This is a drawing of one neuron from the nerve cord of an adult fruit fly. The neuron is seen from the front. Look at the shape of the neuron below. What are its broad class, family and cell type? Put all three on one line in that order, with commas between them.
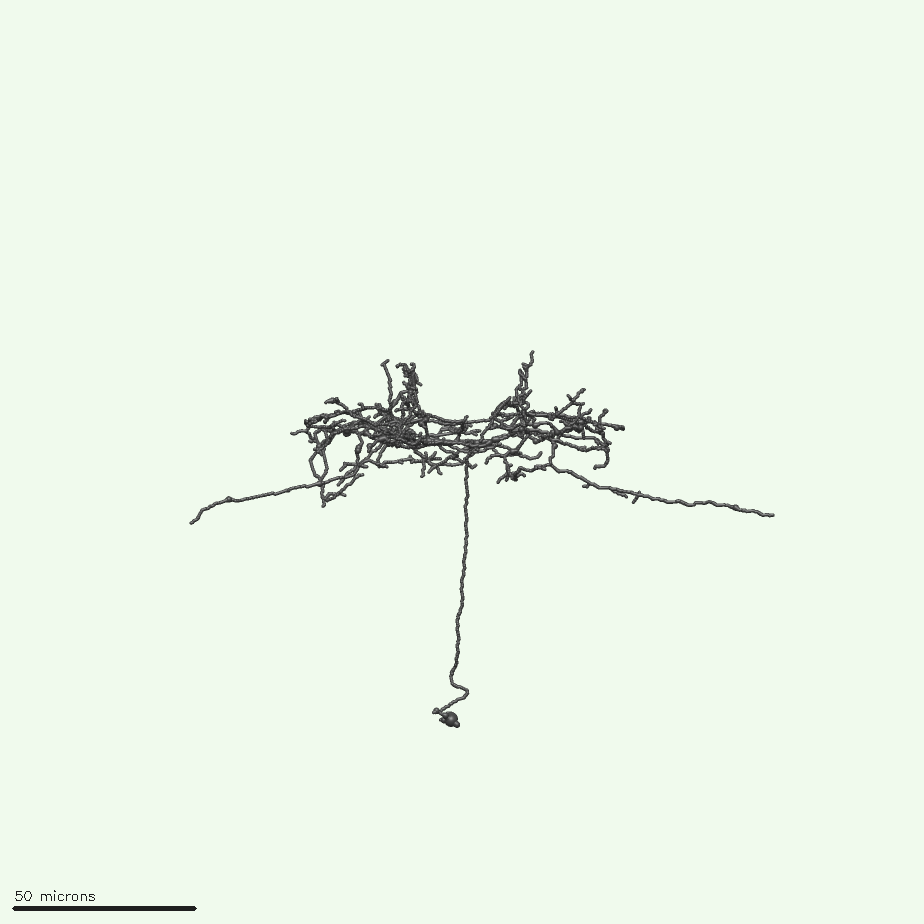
nerve-cord intrinsic neuron, hemilineage 00A, IN00A053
